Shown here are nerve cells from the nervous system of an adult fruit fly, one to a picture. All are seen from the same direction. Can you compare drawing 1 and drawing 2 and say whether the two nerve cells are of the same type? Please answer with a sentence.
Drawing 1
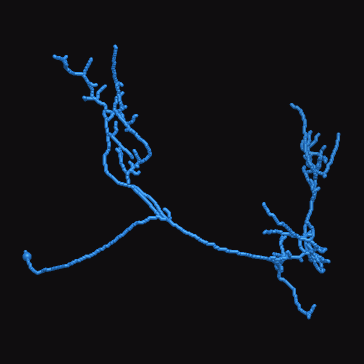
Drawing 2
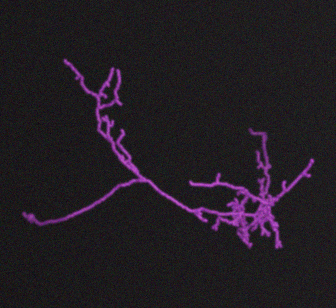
They are of the same cell type.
